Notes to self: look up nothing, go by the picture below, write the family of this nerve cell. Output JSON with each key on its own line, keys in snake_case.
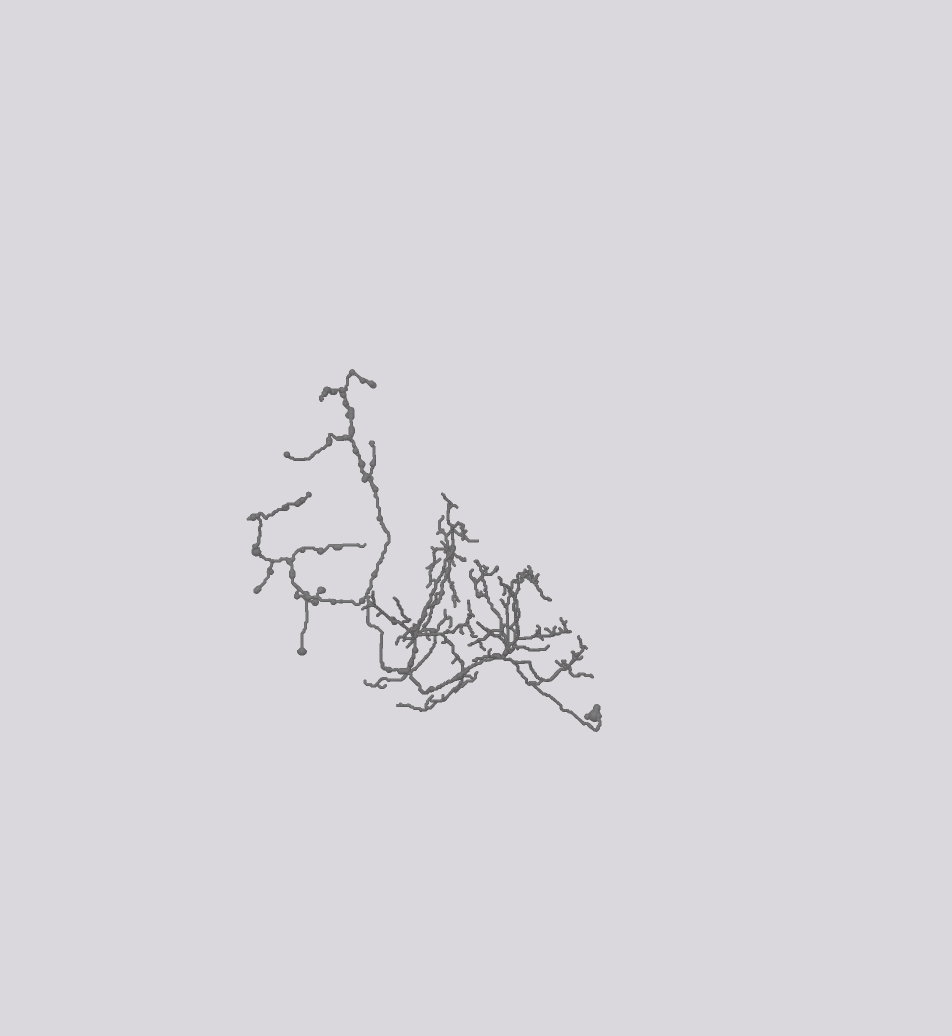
{
 "family": "hemilineage 14A"
}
